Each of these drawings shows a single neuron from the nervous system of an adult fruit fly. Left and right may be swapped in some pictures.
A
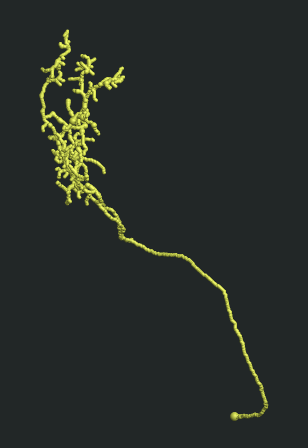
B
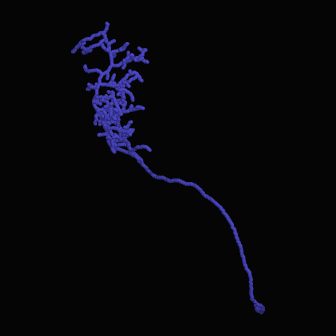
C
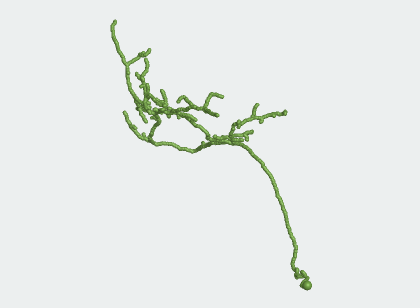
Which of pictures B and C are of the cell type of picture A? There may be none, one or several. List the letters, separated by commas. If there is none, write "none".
B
